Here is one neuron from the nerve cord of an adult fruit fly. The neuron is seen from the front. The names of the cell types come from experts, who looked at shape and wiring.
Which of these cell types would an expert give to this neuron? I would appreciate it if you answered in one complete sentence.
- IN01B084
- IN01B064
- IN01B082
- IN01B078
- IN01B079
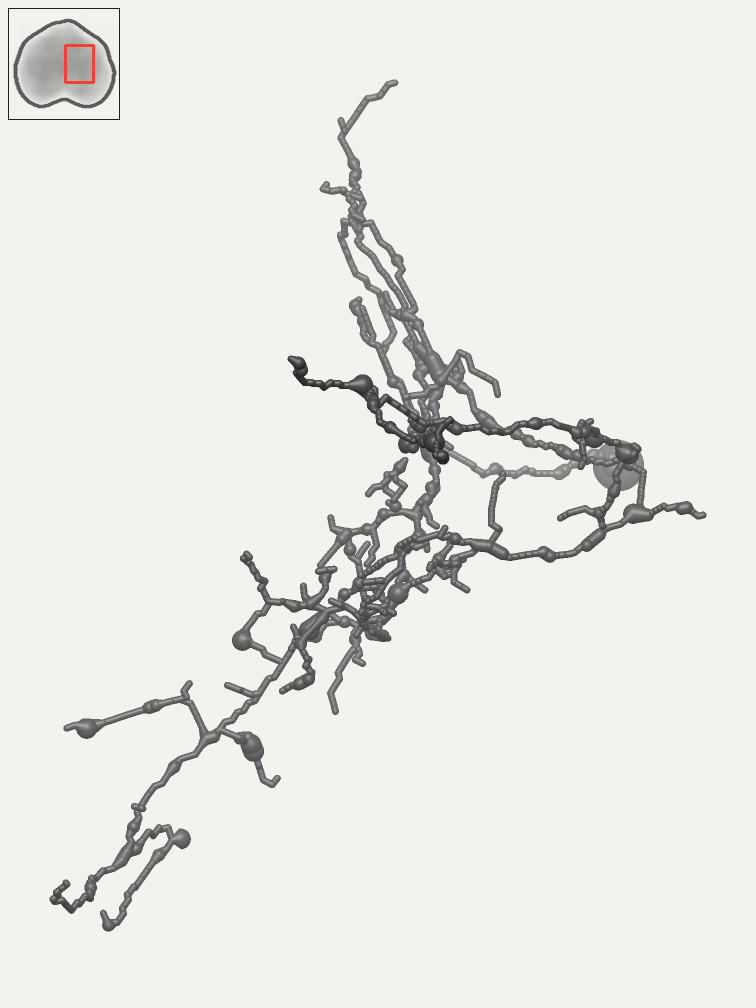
The cell type name for this neuron is IN01B084.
